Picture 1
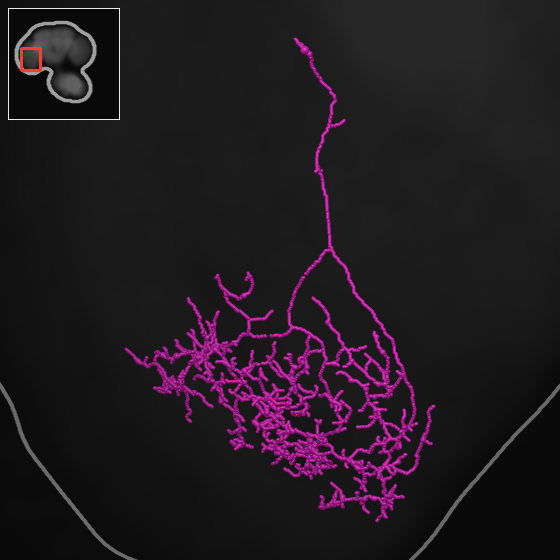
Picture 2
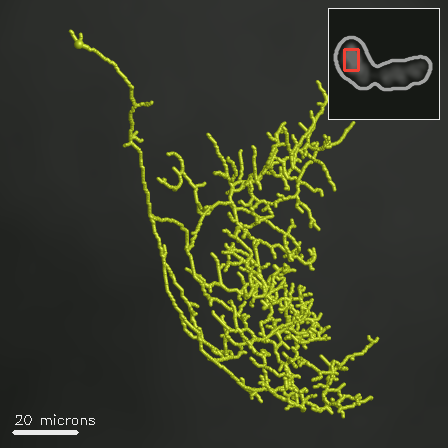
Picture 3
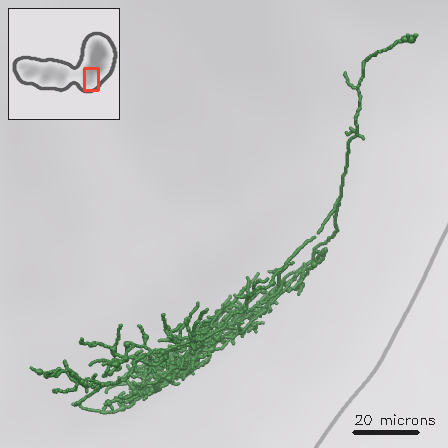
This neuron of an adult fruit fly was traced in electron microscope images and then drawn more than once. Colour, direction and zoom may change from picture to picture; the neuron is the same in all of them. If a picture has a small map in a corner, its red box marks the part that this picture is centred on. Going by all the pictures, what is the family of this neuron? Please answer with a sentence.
The family is Cm.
